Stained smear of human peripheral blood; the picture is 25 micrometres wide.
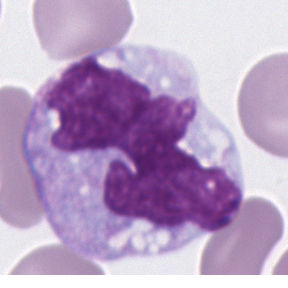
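Monocyte (central cell). The nucleus is one continuous folded mass, not separate lobes linked by thin strands, and runs diagonally from upper left to lower right. Its chromatin is finely textured and lacy rather than coarsely blocked. Several small clear vacuoles occupy the cytoplasm, mostly in the lower part of the cell.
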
